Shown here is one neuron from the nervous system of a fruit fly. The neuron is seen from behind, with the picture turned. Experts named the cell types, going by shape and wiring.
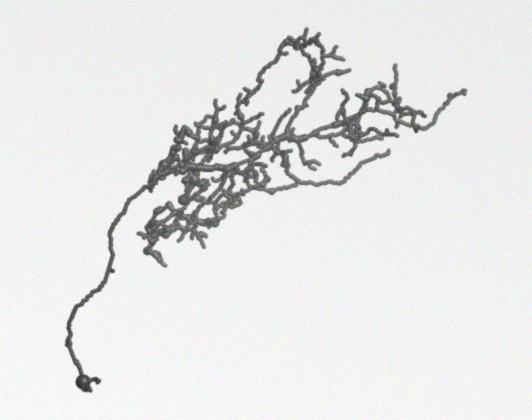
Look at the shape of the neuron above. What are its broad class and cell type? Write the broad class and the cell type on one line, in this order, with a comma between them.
central-brain intrinsic neuron, GNG393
